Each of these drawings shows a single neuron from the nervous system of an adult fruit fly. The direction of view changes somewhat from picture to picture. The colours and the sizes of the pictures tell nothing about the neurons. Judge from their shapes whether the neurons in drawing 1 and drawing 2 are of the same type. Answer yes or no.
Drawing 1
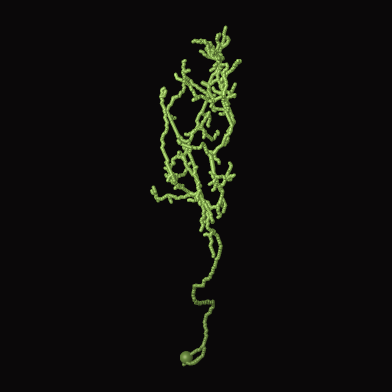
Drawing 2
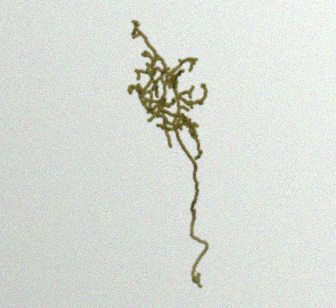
yes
